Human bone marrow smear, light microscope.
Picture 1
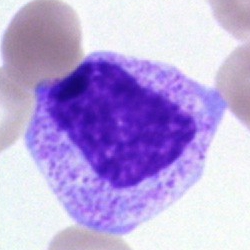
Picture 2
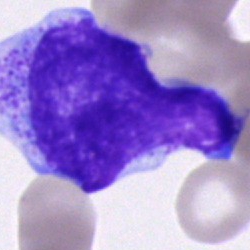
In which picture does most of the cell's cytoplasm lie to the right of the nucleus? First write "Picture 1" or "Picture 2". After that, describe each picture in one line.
Picture 1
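Picture 1: The nucleus sits toward the upper left, leaving a wider rim of cytoplasm below and to the right.
Picture 2: The cytoplasm is pale blue and forms its widest rim on the left side of the cell.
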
